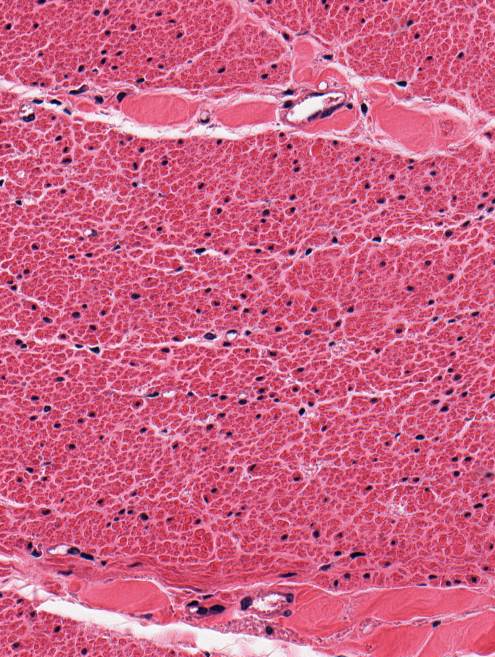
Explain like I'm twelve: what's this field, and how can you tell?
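My reading is smooth muscle: most of the field is one broad band of tightly packed small polygonal pink profiles, cut in cross-section.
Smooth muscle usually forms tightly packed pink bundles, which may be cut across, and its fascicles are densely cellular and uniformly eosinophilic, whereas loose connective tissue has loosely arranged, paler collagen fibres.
Thin pale septa branch irregularly through that band, splitting the profiles into small, ill-defined groups. Small dark round-to-oval nuclei are scattered sparsely and fairly evenly among them. Above and below, narrow bands of looser connective tissue run roughly horizontally.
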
